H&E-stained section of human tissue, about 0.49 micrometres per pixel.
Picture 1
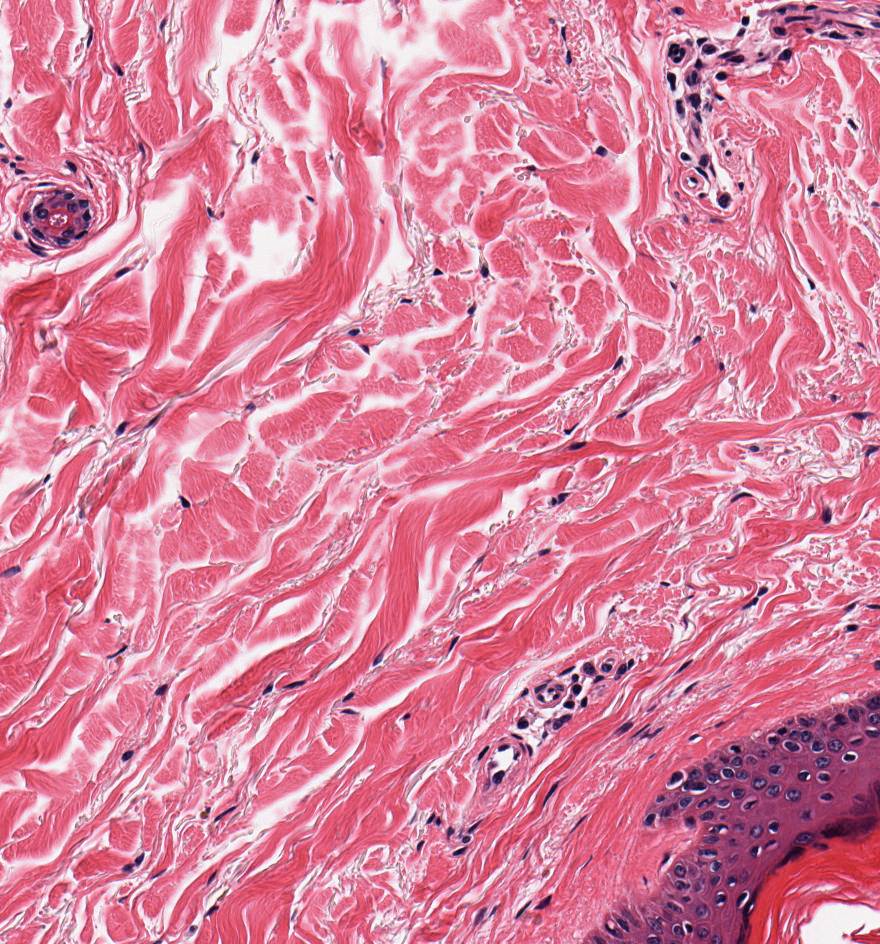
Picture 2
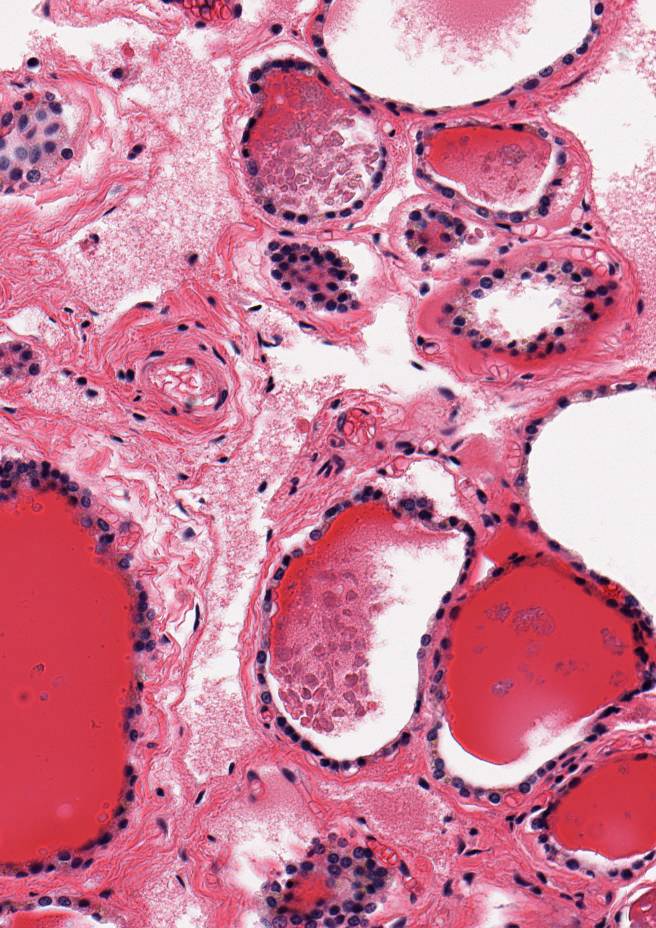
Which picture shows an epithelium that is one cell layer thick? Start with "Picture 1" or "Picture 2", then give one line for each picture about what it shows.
Picture 2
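What picture 1 shows: A stratified squamous epithelium occupies the lower right corner of the field.
What picture 2 shows: The follicles are lined by a single layer of flattened to low cuboidal cells with dark round nuclei.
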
